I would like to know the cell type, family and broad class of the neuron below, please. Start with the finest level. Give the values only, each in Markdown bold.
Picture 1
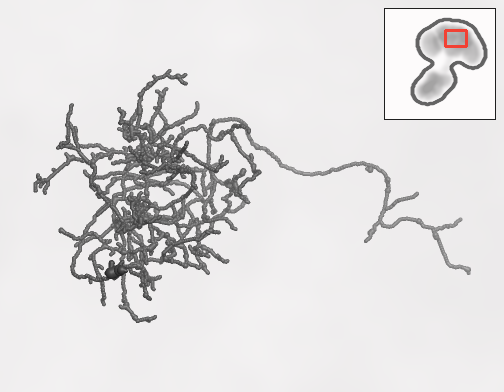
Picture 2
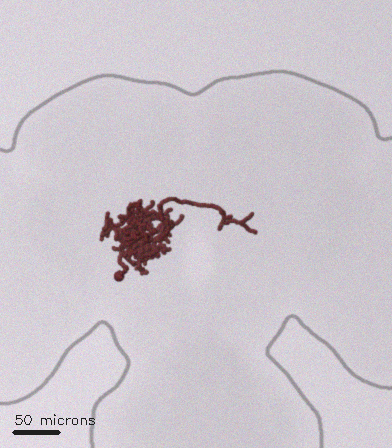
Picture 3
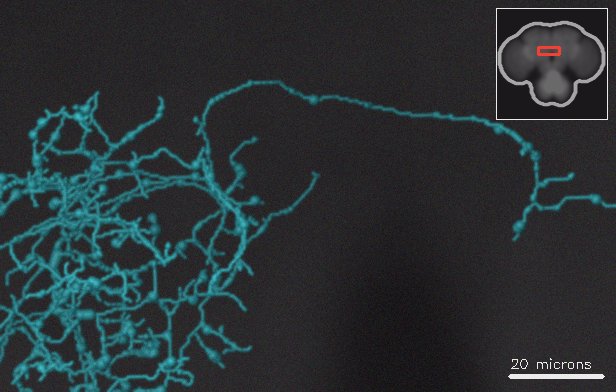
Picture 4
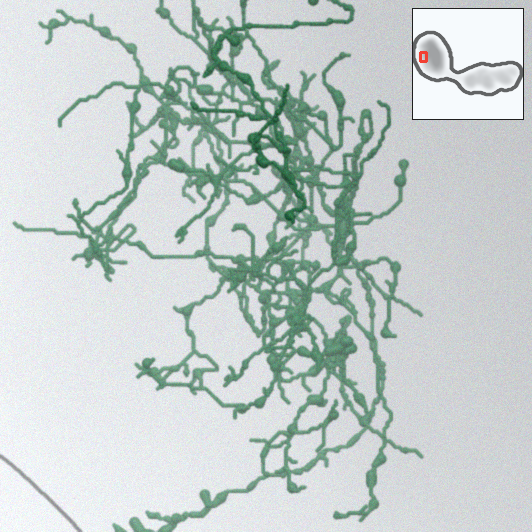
**CB3417**, **hemilineage ALv2**, **central-brain intrinsic neuron**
